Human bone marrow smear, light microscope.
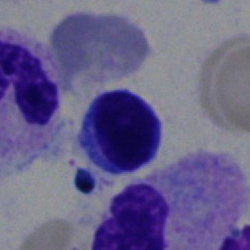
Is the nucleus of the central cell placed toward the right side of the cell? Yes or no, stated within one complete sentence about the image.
Yes, this cell carries its nucleus toward the right side.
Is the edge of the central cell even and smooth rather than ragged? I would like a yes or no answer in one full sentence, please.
Yes, what bounds this cell is a smooth, even outline.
